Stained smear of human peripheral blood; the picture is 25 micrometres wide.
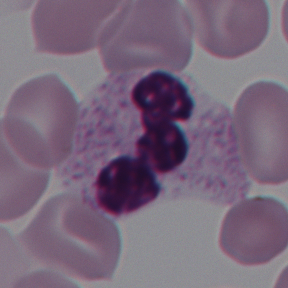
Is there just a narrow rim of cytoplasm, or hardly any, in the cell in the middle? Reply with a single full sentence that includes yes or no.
No, it is abundant cytoplasm that surrounds its nucleus.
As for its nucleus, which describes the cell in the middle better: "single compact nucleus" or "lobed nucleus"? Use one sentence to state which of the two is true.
What the nucleus of this cell shows is division into segments.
